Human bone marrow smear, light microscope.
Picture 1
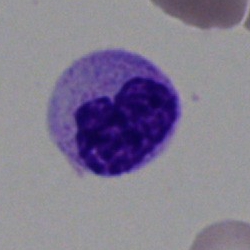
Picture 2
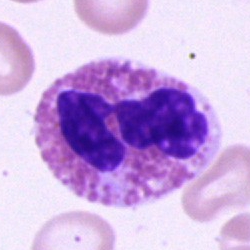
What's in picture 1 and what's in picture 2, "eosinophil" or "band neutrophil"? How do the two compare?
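Picture 1 holds the band neutrophil, and the eosinophil is in picture 2. Comparing outlines first, the band neutrophil is round and smooth, while the eosinophil is a smooth oval, wider than it is tall. The chromatin, though, looks much alike in both, dark and coarsely clumped in the band neutrophil and dense, dark purple and clumped in the eosinophil, and I find no nucleolus in either.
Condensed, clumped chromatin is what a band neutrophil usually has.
In the eosinophil, the granules sit around the nucleus without covering it.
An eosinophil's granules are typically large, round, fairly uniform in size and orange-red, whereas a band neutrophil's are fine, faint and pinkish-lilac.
The band neutrophil's cytoplasm, for its part, is pale lilac-purple, with its widest rim on the upper left side of the cell. Parts of red cells sit at its top-right and bottom-right corners, not touching it.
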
